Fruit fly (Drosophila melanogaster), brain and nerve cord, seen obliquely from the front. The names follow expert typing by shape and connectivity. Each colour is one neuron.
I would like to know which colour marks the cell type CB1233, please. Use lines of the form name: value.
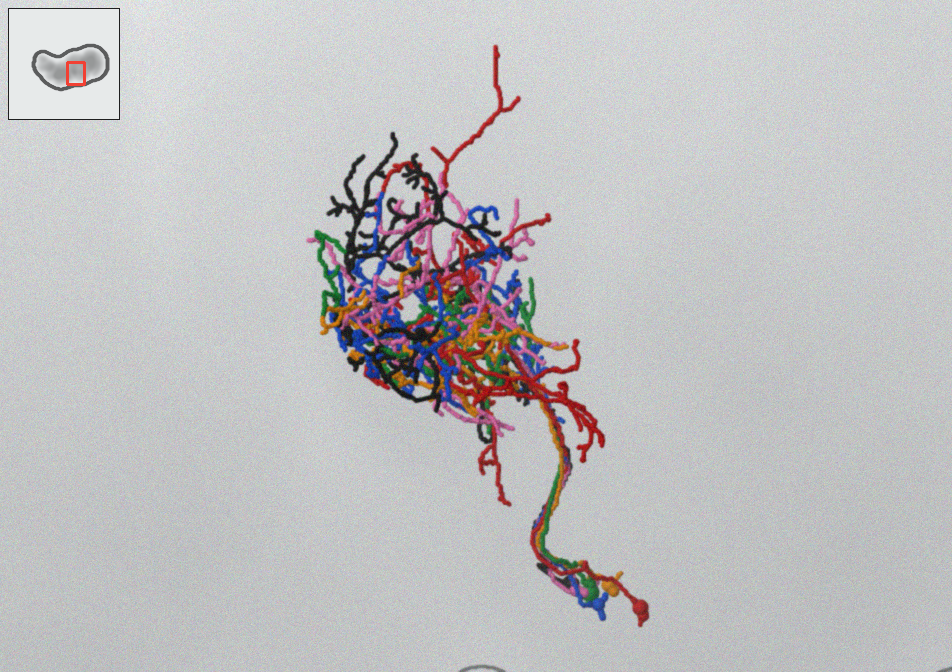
colour: orange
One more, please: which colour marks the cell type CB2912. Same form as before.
colour: black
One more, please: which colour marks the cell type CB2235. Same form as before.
colour: blue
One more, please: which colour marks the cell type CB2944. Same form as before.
colour: green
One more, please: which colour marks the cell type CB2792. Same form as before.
colour: pink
